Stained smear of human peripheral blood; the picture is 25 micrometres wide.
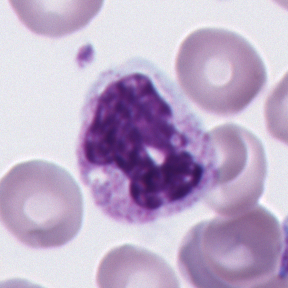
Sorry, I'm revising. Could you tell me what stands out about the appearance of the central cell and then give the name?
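Many fine pinkish-violet granules lie in the pale pinkish-lilac cytoplasm. These granules do not hide the outline of the nucleus. Near the centre of the cell, a small clear gap separates the nuclear lobes. The cell shown is a segmented neutrophil.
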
